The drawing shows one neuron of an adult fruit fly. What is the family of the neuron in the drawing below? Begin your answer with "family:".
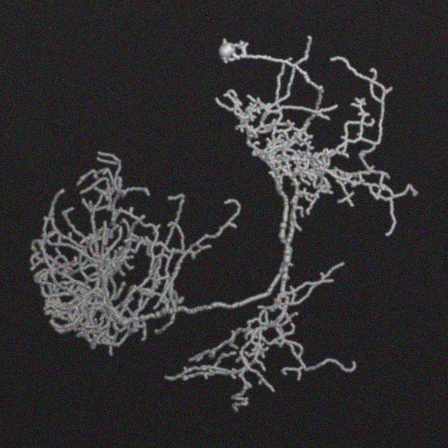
family: ALIN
